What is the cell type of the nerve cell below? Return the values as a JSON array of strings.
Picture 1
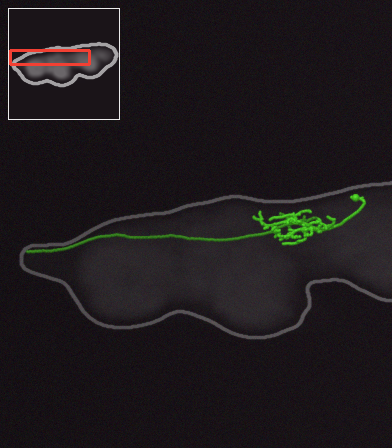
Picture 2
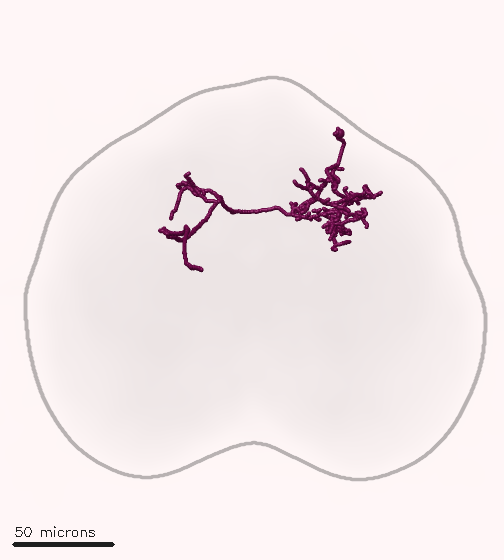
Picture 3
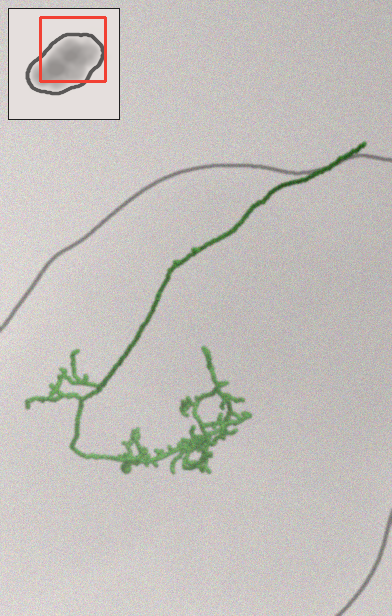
["AN19B076"]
